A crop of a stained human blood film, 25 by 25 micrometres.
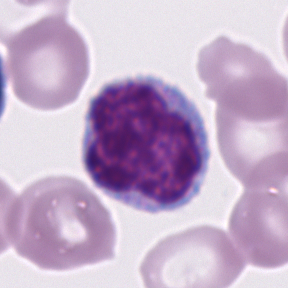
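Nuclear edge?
Shallow notch in the lower edge.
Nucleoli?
None visible.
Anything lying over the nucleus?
A few fine reddish dots, scattered.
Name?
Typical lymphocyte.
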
